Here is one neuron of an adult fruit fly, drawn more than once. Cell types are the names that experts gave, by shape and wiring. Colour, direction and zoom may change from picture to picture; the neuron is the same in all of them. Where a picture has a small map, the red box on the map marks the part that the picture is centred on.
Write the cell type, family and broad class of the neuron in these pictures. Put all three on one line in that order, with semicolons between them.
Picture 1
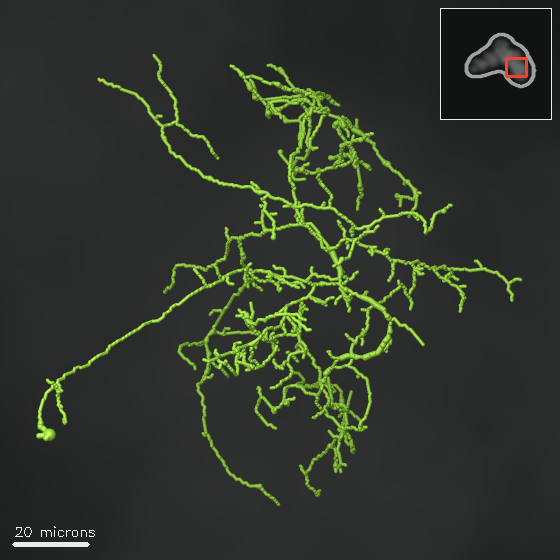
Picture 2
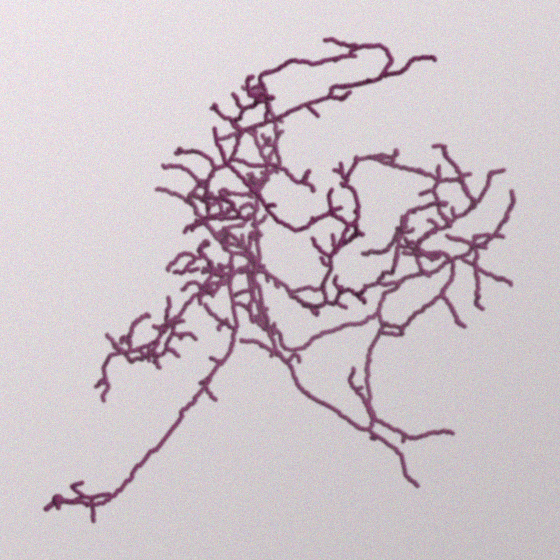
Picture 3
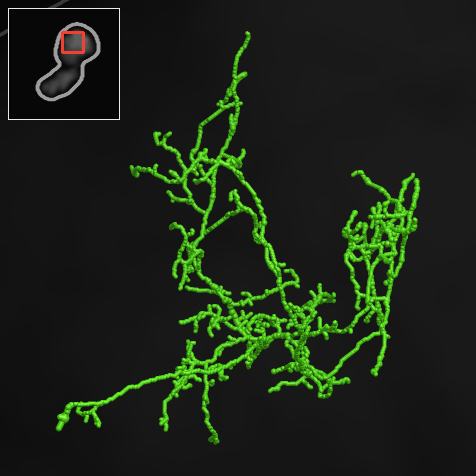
AVLP752m; hemilineage SMPpv2_ventral; central-brain intrinsic neuron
